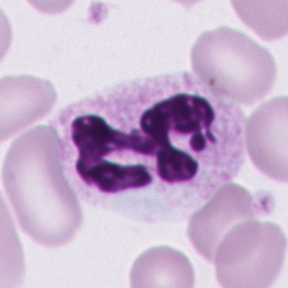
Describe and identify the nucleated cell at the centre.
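The chromatin is dense, dark purple and coarsely clumped, and I can find no nucleoli in the nucleus. There is plenty of pale pink cytoplasm. The outline is smooth and oval, wider than it is tall. I'd name it a segmented neutrophil.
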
